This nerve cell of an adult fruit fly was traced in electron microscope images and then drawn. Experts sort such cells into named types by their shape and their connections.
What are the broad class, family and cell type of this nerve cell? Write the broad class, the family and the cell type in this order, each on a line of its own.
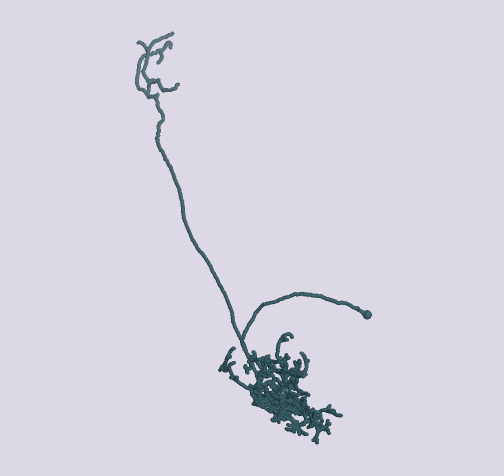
central-brain intrinsic neuron
hemilineage VLPa2
CB0115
